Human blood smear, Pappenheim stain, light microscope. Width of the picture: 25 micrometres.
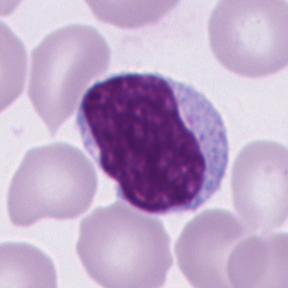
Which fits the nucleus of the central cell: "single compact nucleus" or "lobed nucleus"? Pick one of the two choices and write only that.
Single compact nucleus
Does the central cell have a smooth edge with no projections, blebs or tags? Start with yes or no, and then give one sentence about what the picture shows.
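Yes. The cell outline is roughly round and smooth.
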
